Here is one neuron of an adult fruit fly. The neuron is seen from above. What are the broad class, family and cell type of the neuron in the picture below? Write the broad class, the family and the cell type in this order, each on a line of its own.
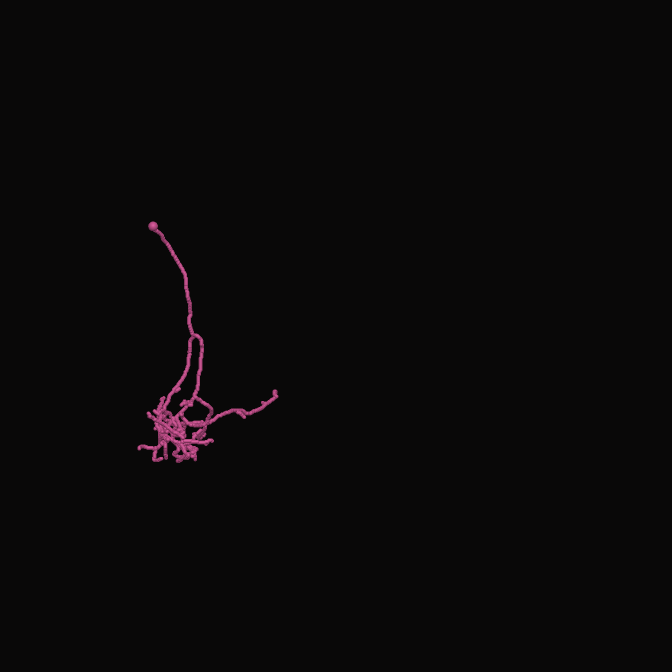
central-brain intrinsic neuron
hemilineage LALa1_posterior
CB2246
